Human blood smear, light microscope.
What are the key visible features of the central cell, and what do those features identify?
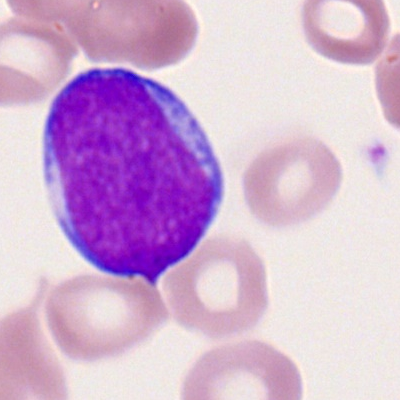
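First thing I notice is a small pointed tag projecting from the bottom of the cell. The cytoplasm is only a narrow blue rim, and it looks widest on the right side. Looking at the chromatin, it's finely stippled rather than coarsely clumped. This one is a myeloblast.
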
